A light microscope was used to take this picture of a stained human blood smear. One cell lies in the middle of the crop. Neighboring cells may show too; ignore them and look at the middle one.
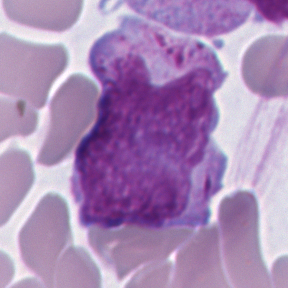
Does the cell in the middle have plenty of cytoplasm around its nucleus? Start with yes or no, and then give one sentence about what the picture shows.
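No. The nucleus fills most of the cell.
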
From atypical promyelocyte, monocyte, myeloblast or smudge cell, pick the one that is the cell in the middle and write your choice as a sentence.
The centrally positioned cell in the crop represents an atypical promyelocyte.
